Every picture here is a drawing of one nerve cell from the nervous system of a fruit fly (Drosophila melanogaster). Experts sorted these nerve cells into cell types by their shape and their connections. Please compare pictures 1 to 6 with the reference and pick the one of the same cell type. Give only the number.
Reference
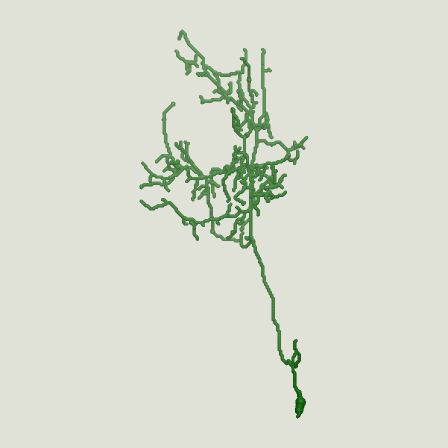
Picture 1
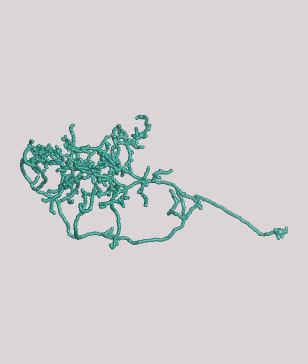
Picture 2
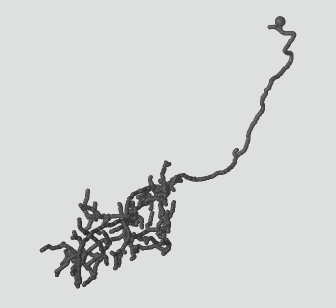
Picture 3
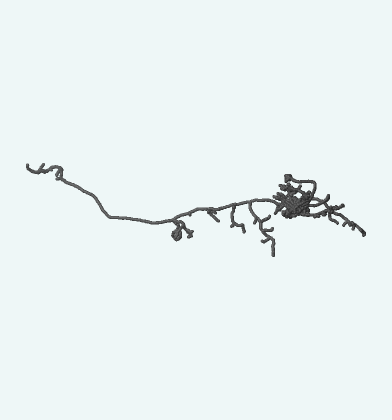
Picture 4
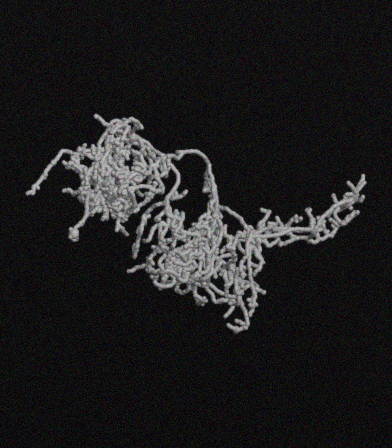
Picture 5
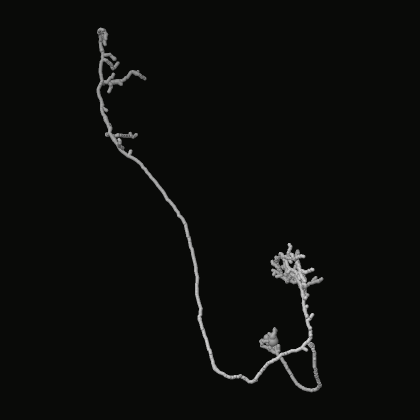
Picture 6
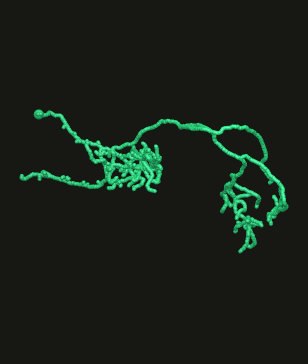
2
